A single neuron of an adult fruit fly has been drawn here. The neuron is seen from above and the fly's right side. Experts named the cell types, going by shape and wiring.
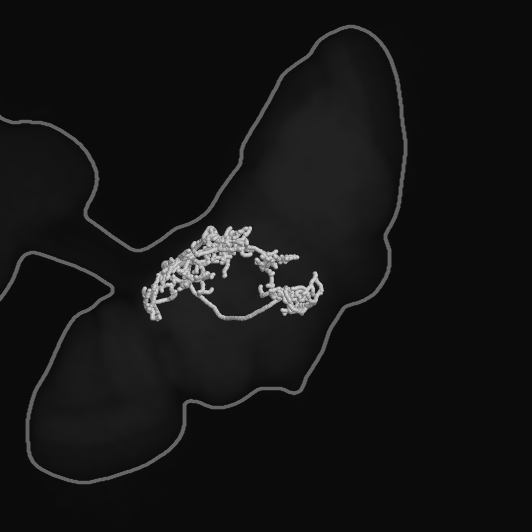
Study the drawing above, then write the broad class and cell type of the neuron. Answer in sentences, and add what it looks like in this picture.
This is a central-brain intrinsic neuron. Its cell type is CRE108. As drawn here it is wider than it is tall.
